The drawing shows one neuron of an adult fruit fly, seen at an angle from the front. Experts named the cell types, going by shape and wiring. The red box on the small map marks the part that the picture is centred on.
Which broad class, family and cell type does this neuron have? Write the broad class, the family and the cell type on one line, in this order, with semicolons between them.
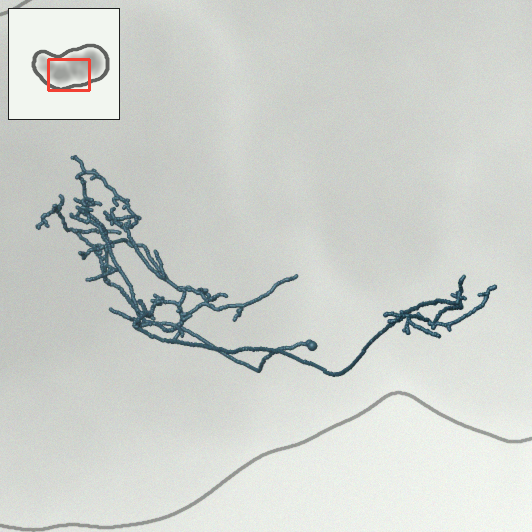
ascending neuron; hemilineage 08B; AN08B099_g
